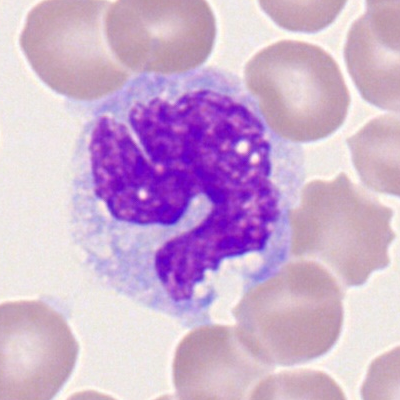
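Monocyte. Chromatin dark purple, coarsely clumped. Cytoplasm plentiful, pale lilac-blue, with only fine, faint granules. A few small clear round spots along lower right edge of nucleus.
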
